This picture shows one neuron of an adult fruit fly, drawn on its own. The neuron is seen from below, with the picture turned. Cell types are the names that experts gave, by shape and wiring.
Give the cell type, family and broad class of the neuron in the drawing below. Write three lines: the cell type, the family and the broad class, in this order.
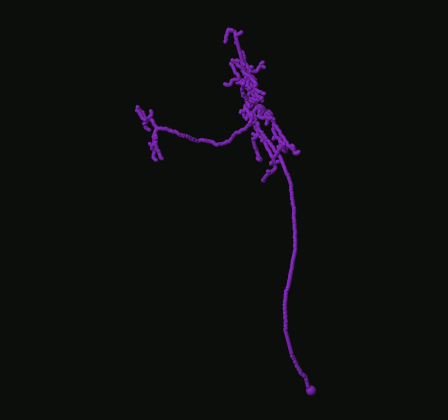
IN06A108
hemilineage 06A
nerve-cord intrinsic neuron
